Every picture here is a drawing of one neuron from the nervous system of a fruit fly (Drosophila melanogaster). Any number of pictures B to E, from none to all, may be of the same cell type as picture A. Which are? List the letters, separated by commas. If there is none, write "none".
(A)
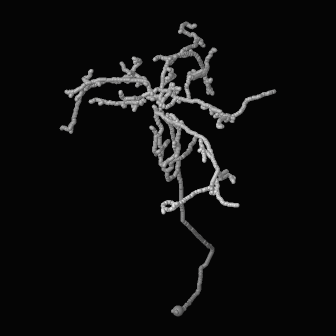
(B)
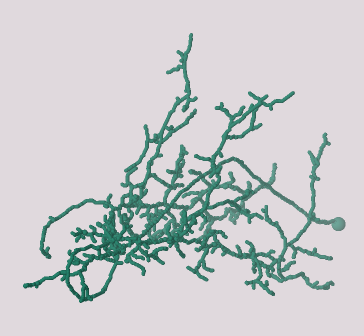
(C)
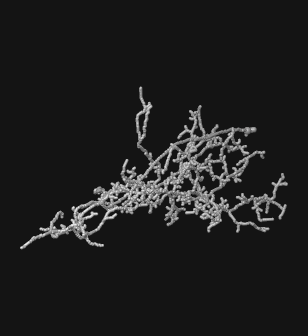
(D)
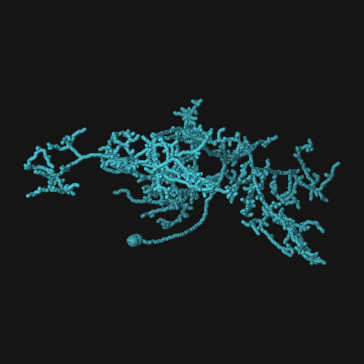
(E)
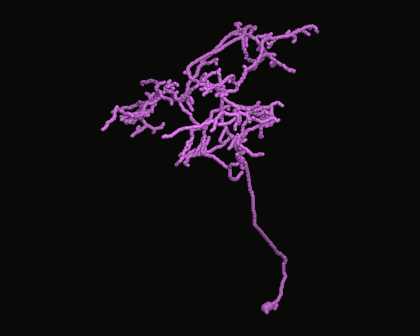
E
